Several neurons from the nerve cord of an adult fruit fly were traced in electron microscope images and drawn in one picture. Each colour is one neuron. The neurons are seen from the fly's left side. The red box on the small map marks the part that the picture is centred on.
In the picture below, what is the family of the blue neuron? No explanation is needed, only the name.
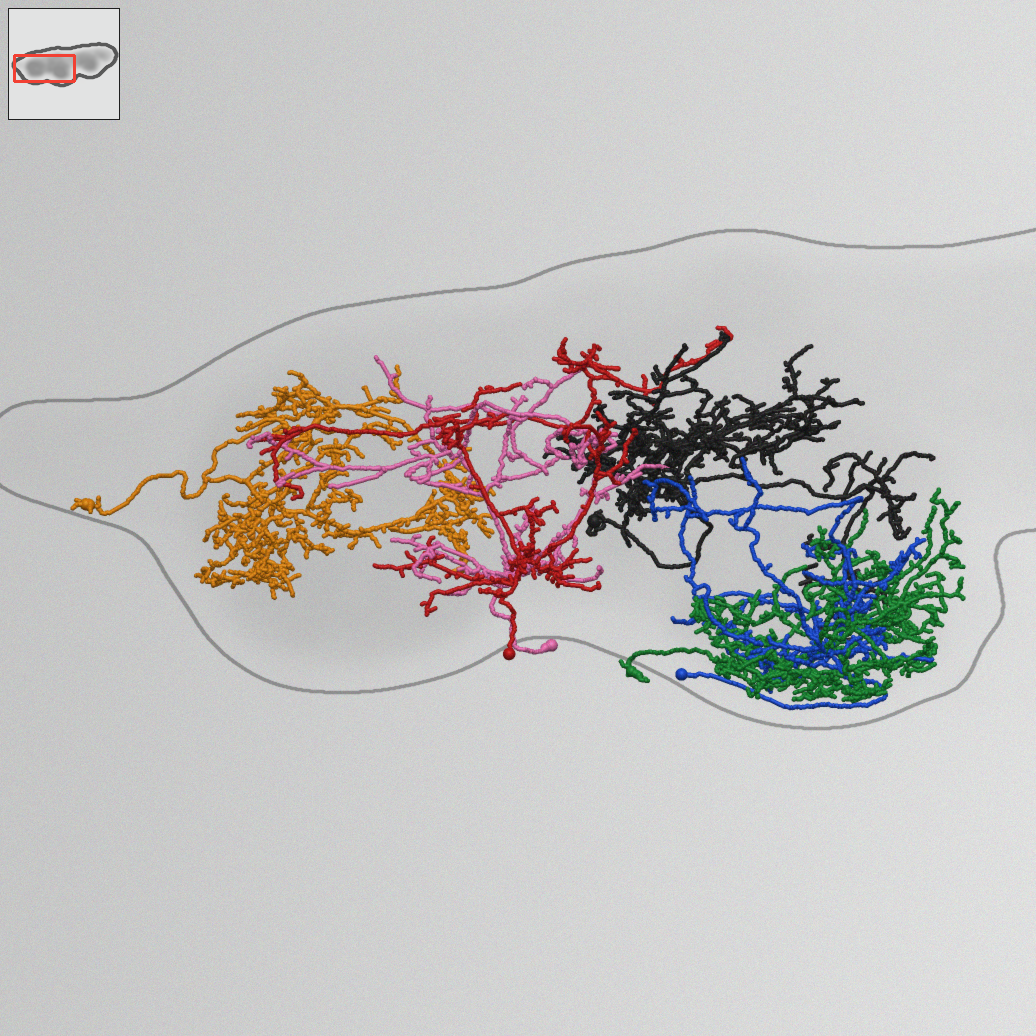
hemilineage 04B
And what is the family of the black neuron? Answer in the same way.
hemilineage 08A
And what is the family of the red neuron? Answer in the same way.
hemilineage 06B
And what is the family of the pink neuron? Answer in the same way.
hemilineage 06B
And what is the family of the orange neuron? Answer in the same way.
hemilineage 16B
